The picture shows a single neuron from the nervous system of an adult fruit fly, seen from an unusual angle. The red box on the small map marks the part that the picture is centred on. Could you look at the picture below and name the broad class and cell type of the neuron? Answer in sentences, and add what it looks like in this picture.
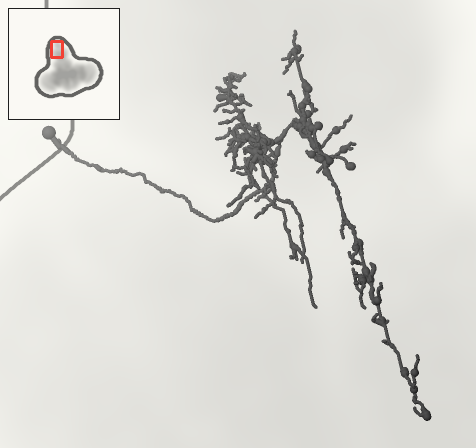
This is a nerve-cord intrinsic neuron. Its cell type is INXXX426. Dozens of branch ends can be seen. As drawn here it is about as wide as it is tall.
